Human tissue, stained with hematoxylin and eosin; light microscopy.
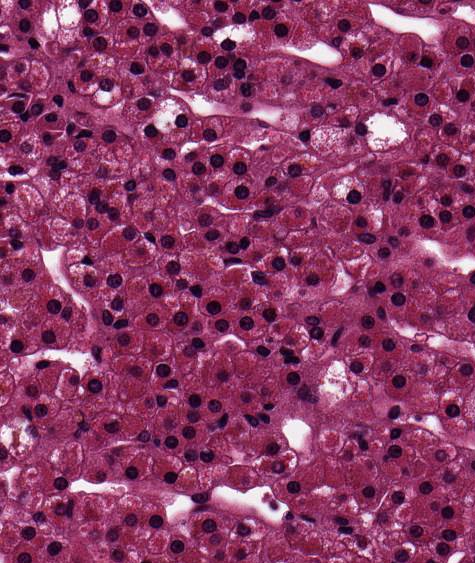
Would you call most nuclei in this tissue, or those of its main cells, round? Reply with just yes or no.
Yes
